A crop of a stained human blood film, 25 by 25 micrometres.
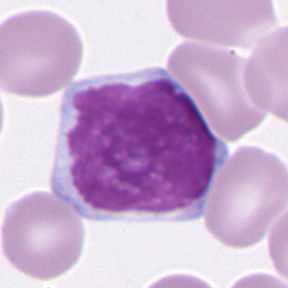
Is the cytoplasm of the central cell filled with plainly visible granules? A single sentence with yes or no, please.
No, there is no granule to be seen in the cell's cytoplasm.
